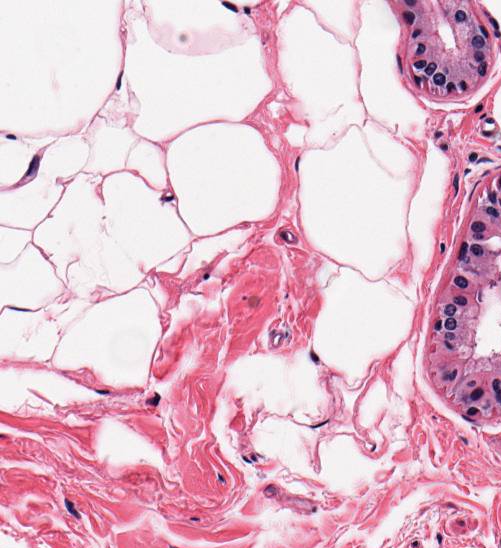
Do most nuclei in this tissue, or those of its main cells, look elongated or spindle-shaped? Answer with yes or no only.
Yes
